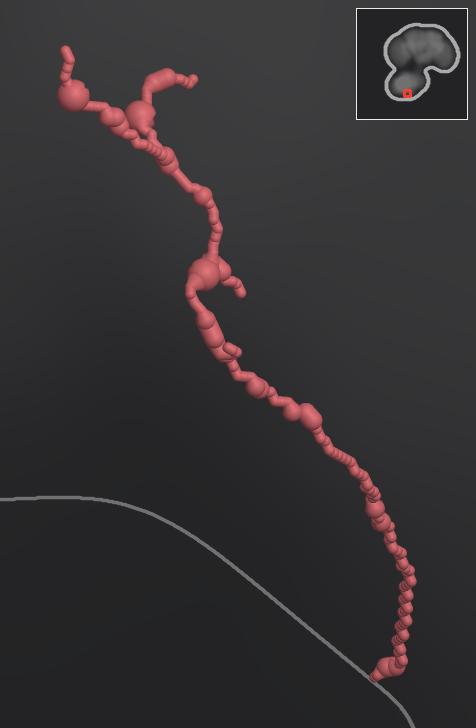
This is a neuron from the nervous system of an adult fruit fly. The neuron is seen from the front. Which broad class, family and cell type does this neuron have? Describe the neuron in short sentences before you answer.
No cell body is drawn. There are a dozen or fewer branch ends. Its broad class is sensory neuron entering the nerve cord. The name of its family is class mechanosensory tactile. Its cell type is SNta30.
